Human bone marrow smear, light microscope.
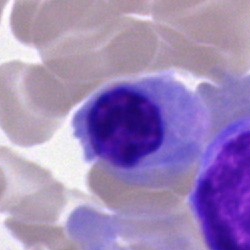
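Erythroblast, central cell of a stained human bone marrow smear. Nucleus set toward the left, most cytoplasm to its right. Chromatin dark purple, coarsely clumped, paler patches between clumps. Cytoplasm pale blue, moderate in amount, much more than a thin rim.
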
